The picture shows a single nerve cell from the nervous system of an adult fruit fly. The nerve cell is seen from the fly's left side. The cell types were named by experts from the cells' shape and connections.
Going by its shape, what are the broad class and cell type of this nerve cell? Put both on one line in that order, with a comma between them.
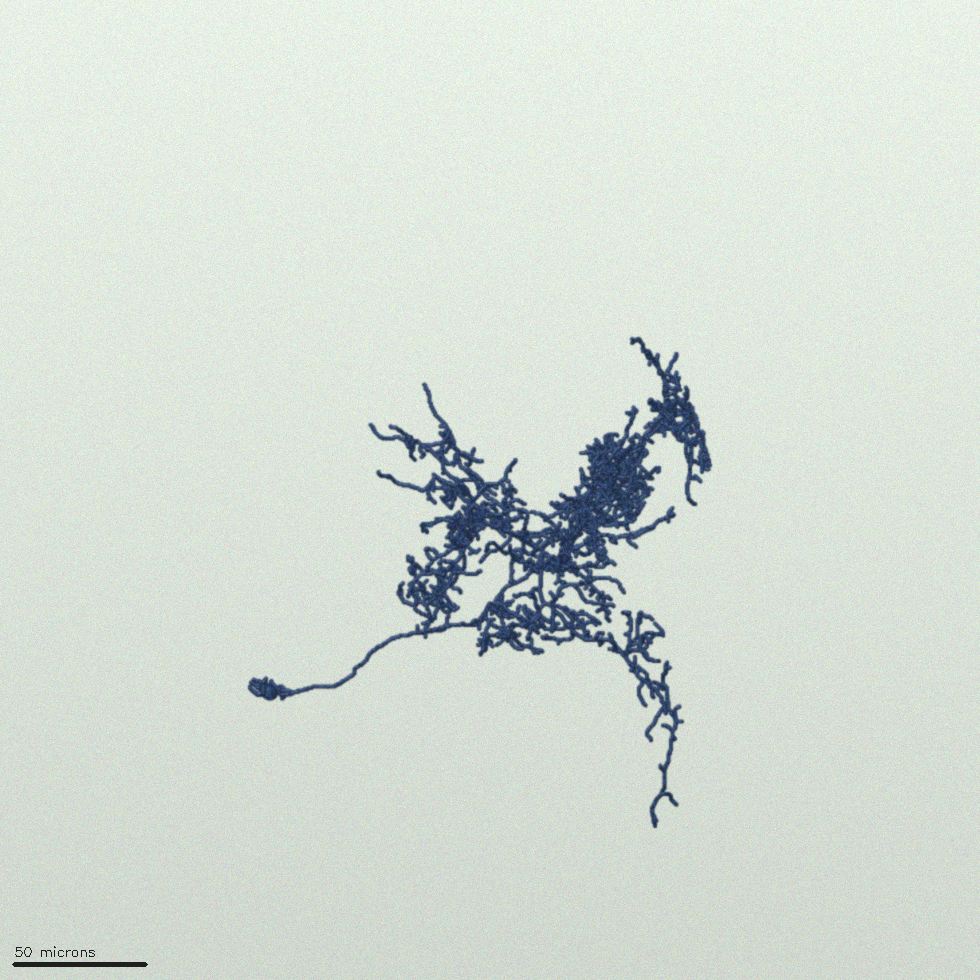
central-brain intrinsic neuron, PS065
